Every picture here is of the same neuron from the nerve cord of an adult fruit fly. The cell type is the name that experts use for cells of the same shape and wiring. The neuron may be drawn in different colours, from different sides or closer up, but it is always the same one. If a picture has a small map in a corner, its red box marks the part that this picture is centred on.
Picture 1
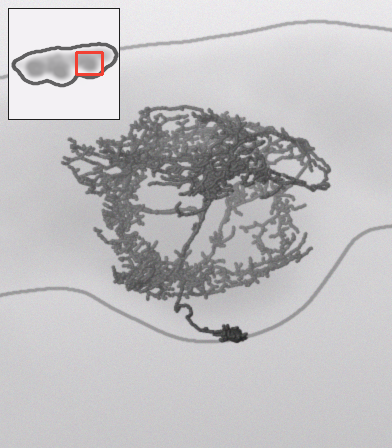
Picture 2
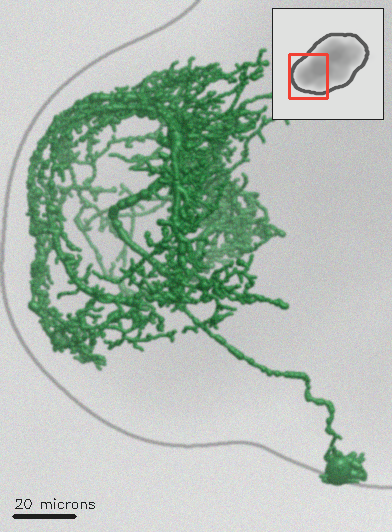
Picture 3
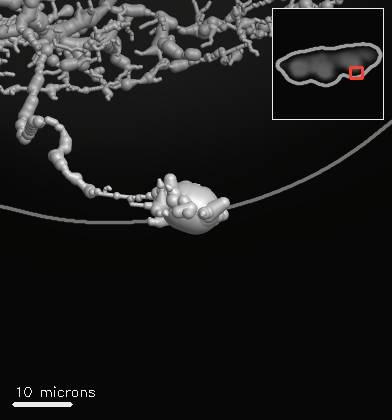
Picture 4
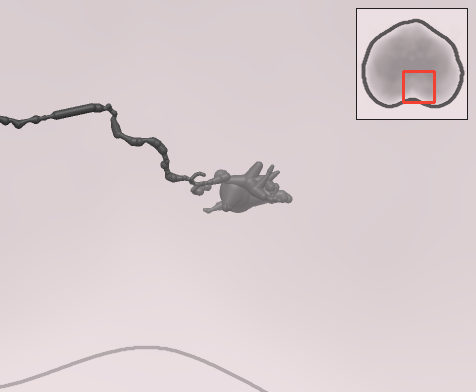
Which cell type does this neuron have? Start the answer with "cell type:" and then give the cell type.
cell type: IN13B001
